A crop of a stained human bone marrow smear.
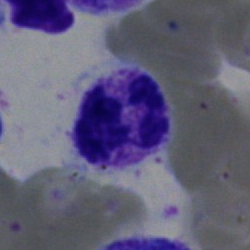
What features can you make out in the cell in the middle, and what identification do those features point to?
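A round, smooth outline encloses a nucleus that fills almost the whole cell. Its chromatin is dark purple and coarsely clumped. The little cytoplasm visible is pale pinkish-lilac and lies in the centre, between the nuclear masses. It is a segmented neutrophil.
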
